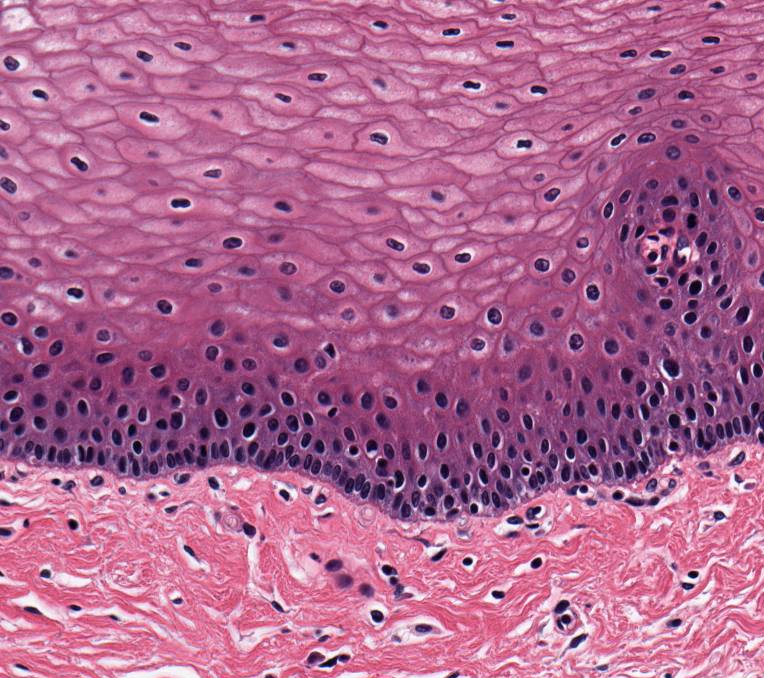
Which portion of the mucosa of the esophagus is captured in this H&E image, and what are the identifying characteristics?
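The field shows stratified squamous nonkeratinized epithelium, occupying the upper two-thirds above connective tissue. Toward the top, cells become larger and flatter, with abundant pale pink cytoplasm, distinct borders and small dark nuclei.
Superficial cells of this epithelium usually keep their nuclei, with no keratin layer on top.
No layer of coarse dark purple granules lies between basal and upper cells.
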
